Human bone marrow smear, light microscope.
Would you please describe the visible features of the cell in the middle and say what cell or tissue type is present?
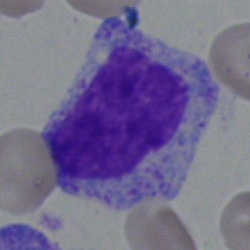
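Notice first the cytoplasm, a pale blue-grey, with fine purple granules scattered through it. Its widest rim lies on the right and lower sides of the nucleus. Up on the top edge, a small dark blue knob projects from the cell. What you are looking at is a myelocyte.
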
